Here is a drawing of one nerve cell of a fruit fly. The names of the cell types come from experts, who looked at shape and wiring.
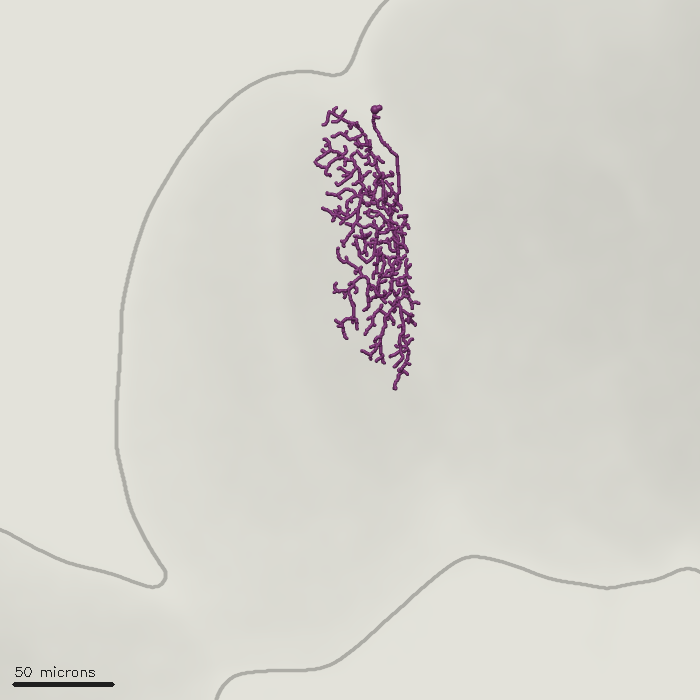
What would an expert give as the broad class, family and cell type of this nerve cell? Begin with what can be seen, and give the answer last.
The cell body is at the top of the picture. By the scale bar it is about 140 microns tall in this view. It is an optic-lobe intrinsic neuron. Its family is Pm. It is of cell type Pm7.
